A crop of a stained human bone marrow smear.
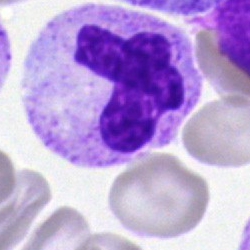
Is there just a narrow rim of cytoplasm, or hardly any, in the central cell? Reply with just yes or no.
No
